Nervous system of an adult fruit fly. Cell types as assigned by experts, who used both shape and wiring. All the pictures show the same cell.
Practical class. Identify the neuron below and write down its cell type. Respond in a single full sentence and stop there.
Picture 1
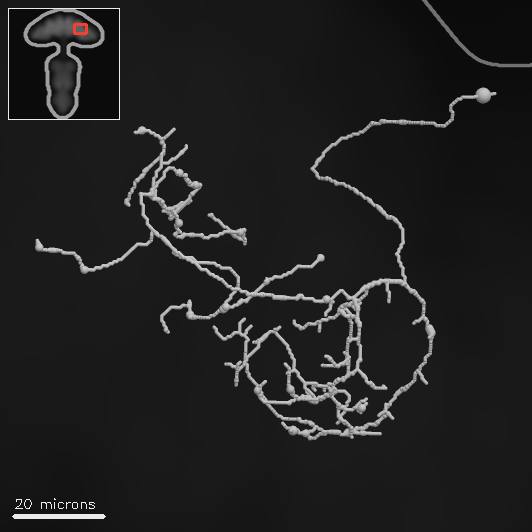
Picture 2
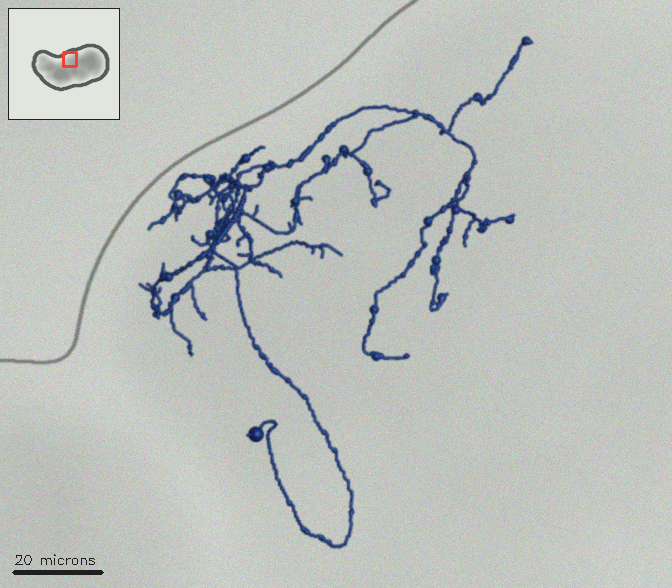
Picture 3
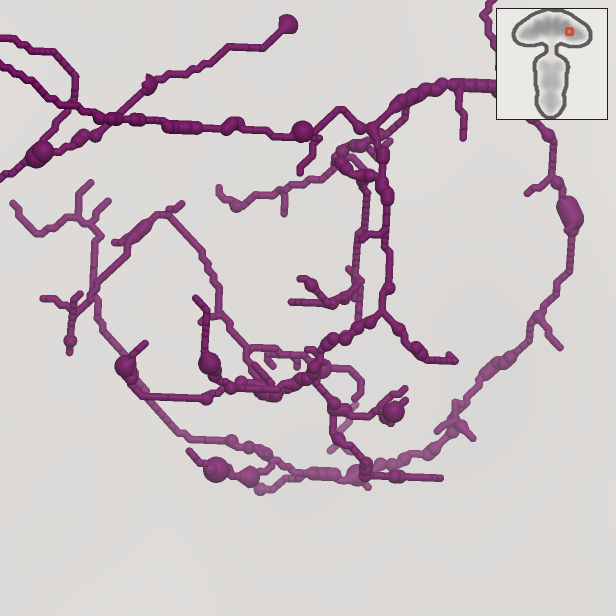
This neuron is a member of the LHAV5a2_a4 cell type.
